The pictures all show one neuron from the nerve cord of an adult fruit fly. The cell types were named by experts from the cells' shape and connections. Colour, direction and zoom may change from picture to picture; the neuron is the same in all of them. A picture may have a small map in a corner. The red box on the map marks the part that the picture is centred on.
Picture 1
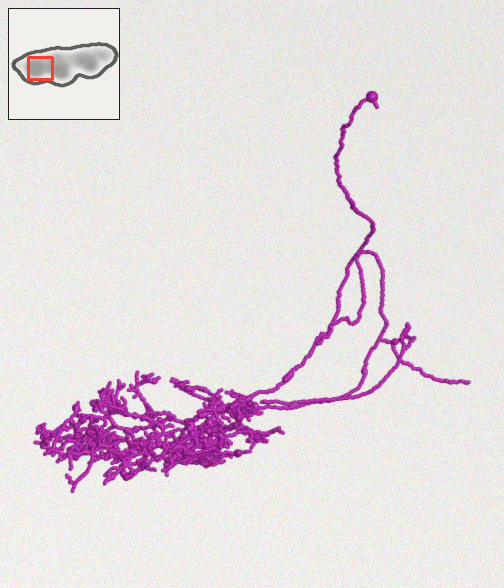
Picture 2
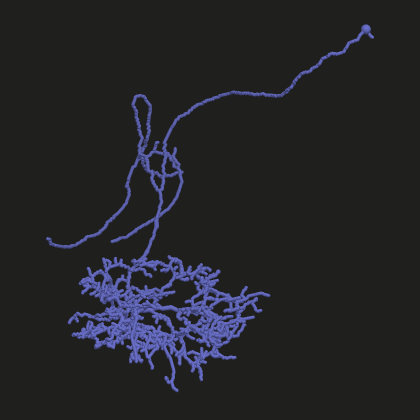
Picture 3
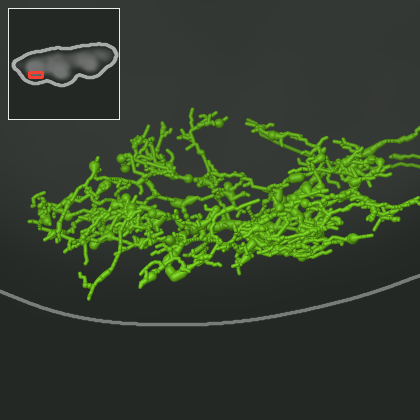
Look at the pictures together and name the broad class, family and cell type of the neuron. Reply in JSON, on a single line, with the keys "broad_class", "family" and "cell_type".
{"broad_class": "nerve-cord intrinsic neuron", "family": "hemilineage 23B", "cell_type": "IN23B025"}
